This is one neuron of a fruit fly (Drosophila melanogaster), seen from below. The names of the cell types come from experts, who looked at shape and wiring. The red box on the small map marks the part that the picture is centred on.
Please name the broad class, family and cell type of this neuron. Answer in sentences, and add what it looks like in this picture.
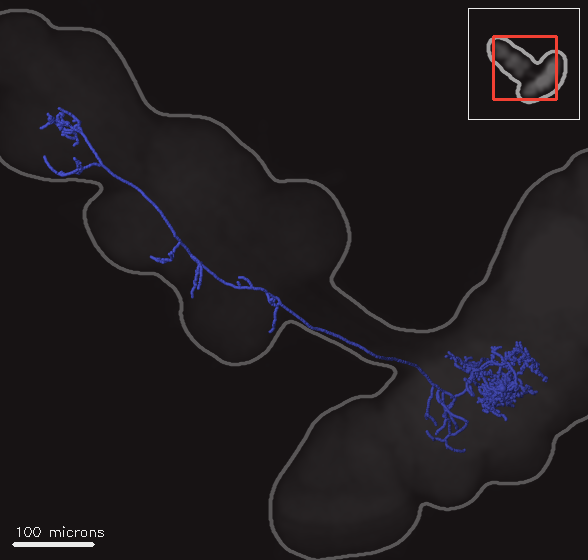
This is a descending neuron. The family is hemilineage LB7. The cell type is DNge082. By the scale bar it is about 650 microns wide in this view. Dozens of branch ends can be seen.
